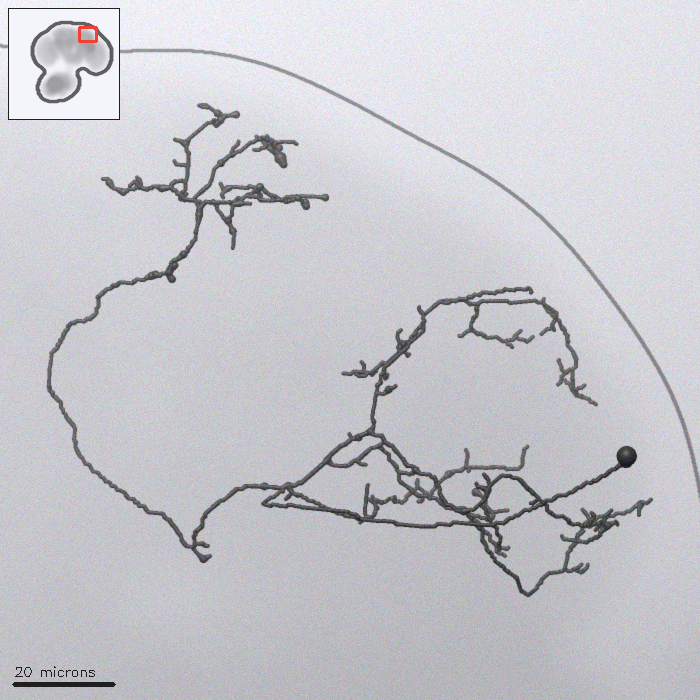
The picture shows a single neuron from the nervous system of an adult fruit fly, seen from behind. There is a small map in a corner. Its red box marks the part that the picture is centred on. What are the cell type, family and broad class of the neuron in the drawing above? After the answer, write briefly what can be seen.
Its cell type is CB1782. Its family is hemilineage LHp2. It is a central-brain intrinsic neuron. By the scale bar it is about 120 microns wide in this view. Dozens of branch ends can be seen.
